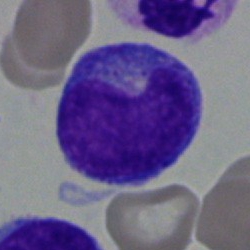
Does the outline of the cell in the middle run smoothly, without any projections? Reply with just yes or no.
Yes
